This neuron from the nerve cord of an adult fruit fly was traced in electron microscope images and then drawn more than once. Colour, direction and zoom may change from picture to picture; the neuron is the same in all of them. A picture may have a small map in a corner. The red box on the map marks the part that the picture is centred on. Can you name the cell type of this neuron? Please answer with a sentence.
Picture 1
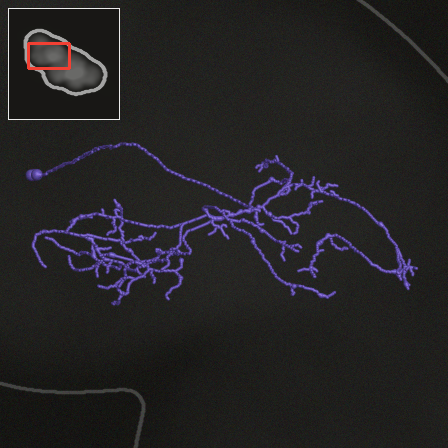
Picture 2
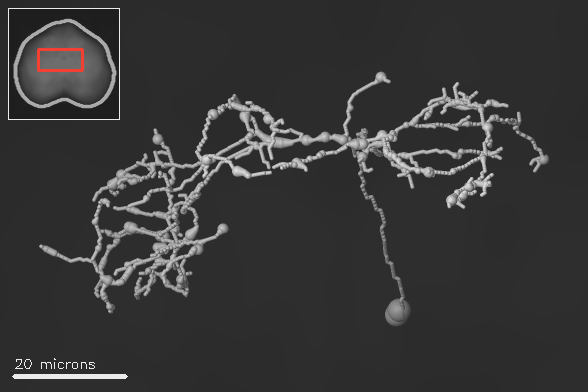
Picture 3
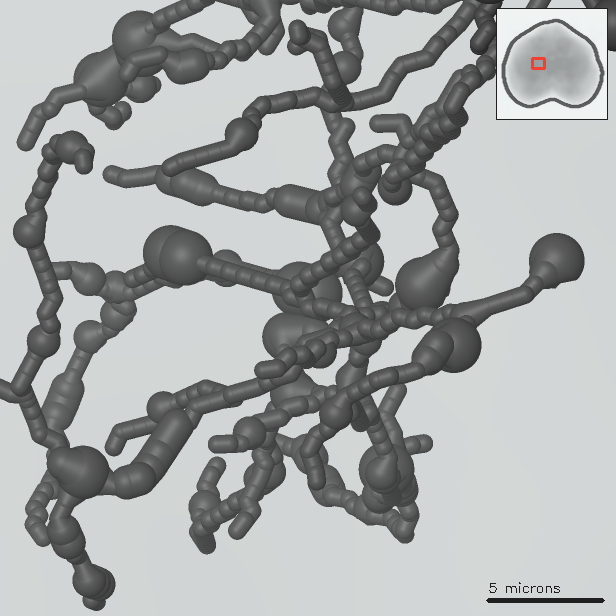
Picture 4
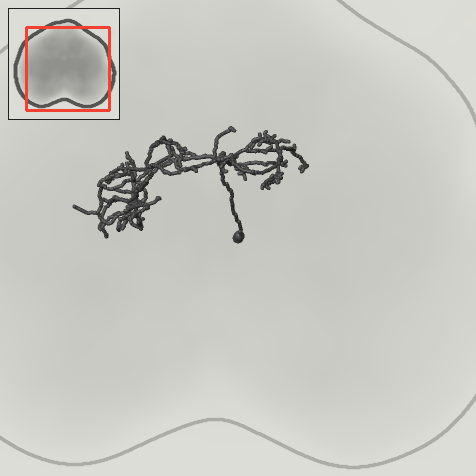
The cell type is IN12B087.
